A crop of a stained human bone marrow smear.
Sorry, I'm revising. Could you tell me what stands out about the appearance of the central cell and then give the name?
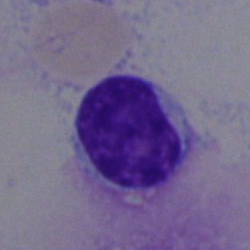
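First, the nucleus: it fills most of the cell. Second, the chromatin: dark purple and clumped, with small lighter patches between the clumps. Third, the cytoplasm: only a thin rim around the nucleus, pale blue-grey in colour. The cell is a lymphocyte.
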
